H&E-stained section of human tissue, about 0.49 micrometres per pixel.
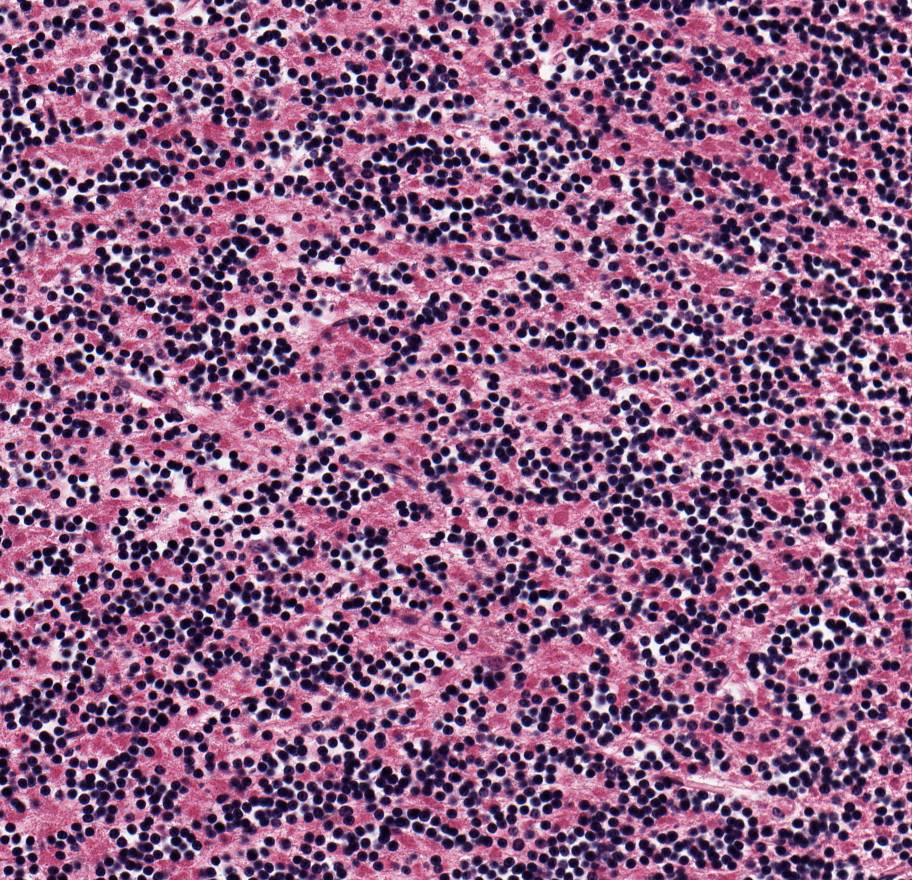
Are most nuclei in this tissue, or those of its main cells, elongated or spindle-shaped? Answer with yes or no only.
No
